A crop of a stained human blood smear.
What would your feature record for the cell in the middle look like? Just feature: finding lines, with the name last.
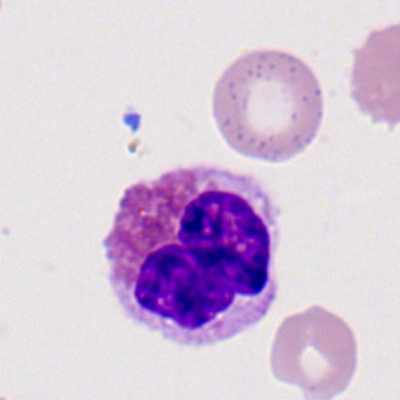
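Outline: roughly round
Cytoplasm colour: pinkish-lilac
Granules: fine and pinkish, held in the cytoplasm
Vacuoles: none seen
Name: eosinophil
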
